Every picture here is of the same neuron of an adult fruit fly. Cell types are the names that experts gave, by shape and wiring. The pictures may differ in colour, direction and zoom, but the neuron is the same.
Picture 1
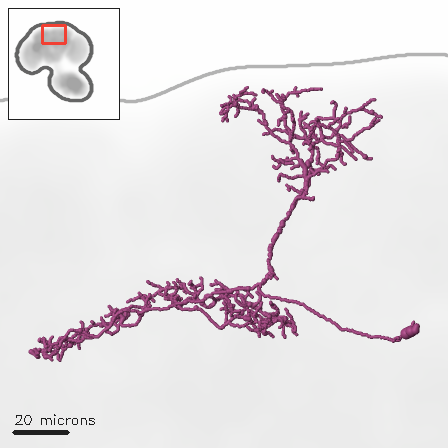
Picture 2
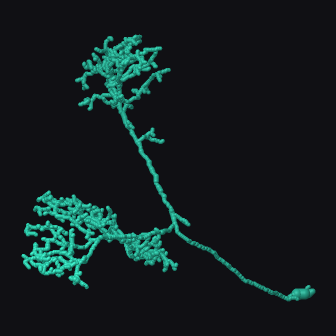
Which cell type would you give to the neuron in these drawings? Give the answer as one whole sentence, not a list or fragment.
Under cell type classification, the neuron is FB7I.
